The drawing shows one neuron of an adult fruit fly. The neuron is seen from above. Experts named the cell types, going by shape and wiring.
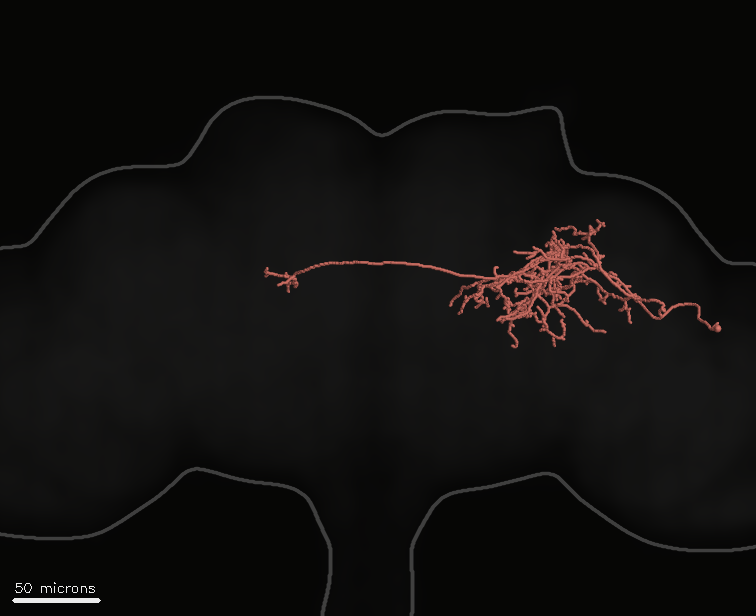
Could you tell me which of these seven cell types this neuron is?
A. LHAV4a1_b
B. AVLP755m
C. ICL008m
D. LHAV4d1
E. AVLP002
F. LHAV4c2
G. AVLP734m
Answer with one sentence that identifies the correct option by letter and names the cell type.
Of all the options, it is G, AVLP734m, that is the neuron's cell type.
